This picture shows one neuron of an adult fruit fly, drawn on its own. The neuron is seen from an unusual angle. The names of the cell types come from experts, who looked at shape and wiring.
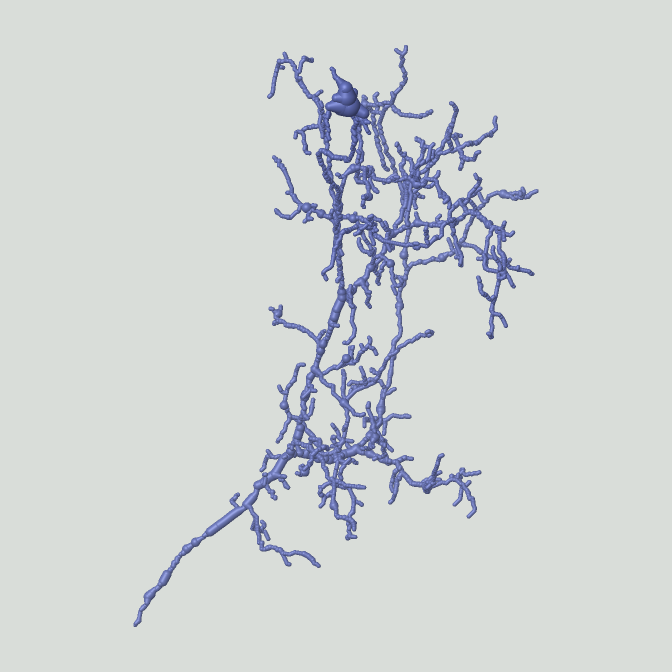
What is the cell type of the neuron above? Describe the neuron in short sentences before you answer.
Its cell body lies at the top of the picture. The picture shows more than a hundred branch ends. This is a motor neuron of the nerve cord. The cell type is Acc. ti flexor MN.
